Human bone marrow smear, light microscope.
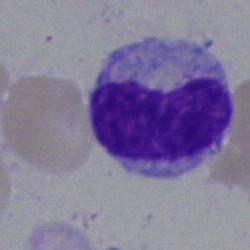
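Metamyelocyte in the middle of a stained human bone marrow smear. First, the outline of the cell is roughly round. Second, the nucleus forms a horizontal band with an indent along its upper edge, which gives it a bean-like shape. Third, it stays a single mass and is not split into separate lobes. Finally, no nucleoli are visible within it.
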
